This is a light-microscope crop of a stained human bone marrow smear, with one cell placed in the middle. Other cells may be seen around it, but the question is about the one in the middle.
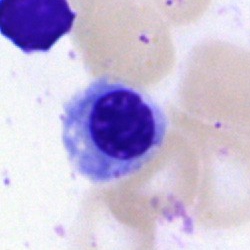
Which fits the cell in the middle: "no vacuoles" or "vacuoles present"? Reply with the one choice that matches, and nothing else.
Vacuoles present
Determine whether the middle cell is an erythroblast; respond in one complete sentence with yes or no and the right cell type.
Yes, the cell that the crop is centred on is an erythroblast.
